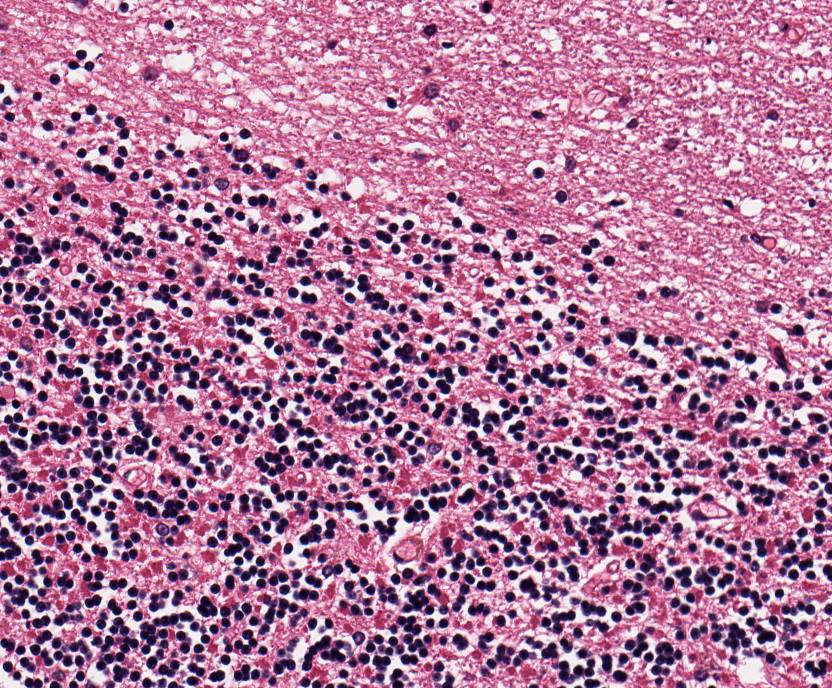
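Cerebellum, divided diagonally into a pale pink, sparsely cellular upper-right zone and a densely cellular lower-left zone. The latter is packed with small, round, darkly stained purple nuclei with almost no visible cytoplasm. Small irregular islands of pink, nucleus-free material lie between them. A few larger cells in the lower half have round nuclei and pink cytoplasm rims.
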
